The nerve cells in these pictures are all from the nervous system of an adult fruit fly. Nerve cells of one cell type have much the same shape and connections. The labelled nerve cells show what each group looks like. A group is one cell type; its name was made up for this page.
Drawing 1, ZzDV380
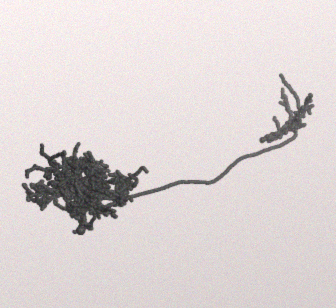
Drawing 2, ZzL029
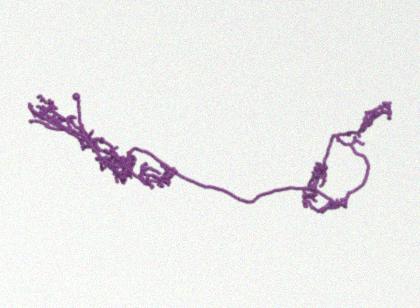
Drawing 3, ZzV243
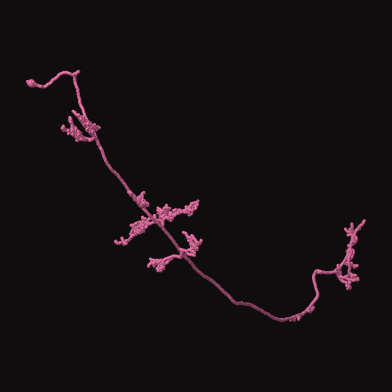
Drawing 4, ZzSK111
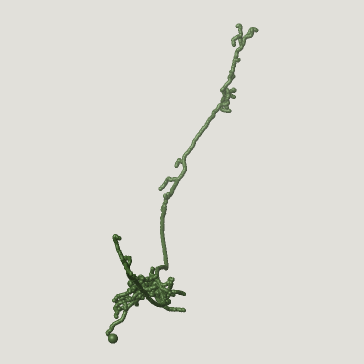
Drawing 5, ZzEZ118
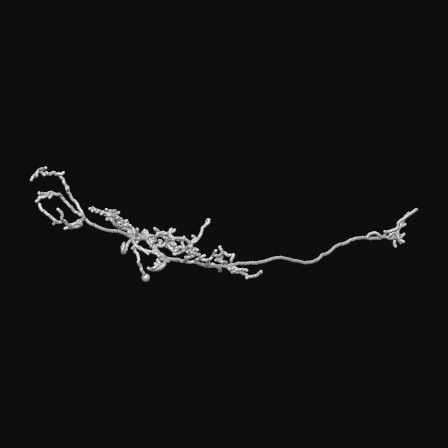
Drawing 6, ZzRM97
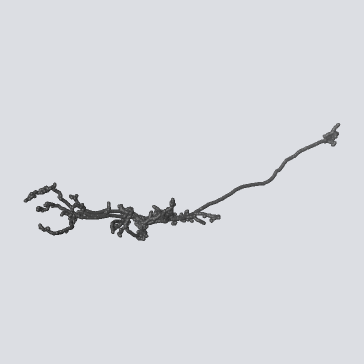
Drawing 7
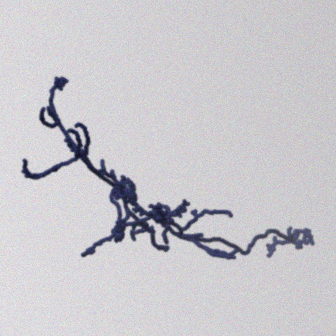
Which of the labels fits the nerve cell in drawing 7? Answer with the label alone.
ZzRM97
